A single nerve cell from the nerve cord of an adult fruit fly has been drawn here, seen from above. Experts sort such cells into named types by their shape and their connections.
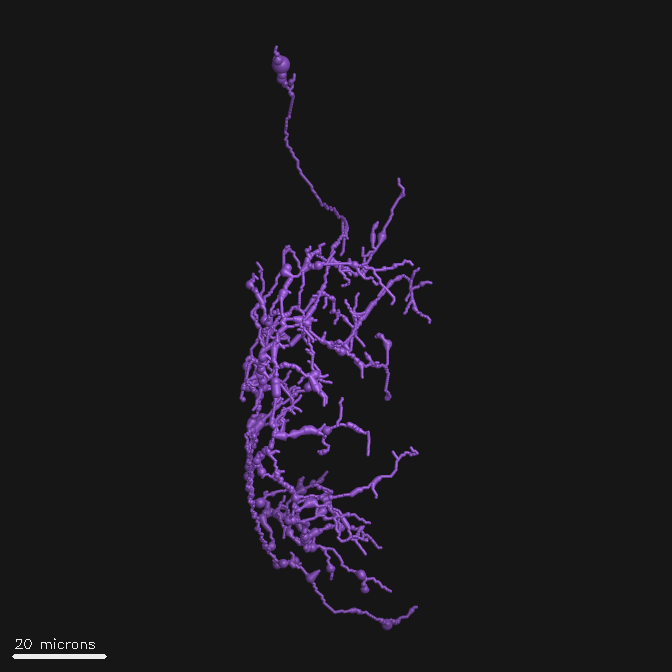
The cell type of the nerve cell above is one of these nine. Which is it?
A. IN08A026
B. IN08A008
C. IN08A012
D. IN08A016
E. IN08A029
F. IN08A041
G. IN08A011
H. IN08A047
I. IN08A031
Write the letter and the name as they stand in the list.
A. IN08A026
